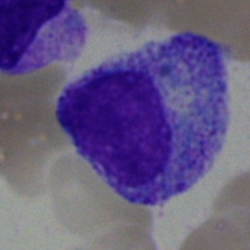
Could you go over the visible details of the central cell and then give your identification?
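The nucleus here sits over toward the left side, and its chromatin stains a deep dark purple. There's plenty of cytoplasm, most of it off to the right of the nucleus, and it's packed with numerous purple granules. That's a myelocyte.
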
